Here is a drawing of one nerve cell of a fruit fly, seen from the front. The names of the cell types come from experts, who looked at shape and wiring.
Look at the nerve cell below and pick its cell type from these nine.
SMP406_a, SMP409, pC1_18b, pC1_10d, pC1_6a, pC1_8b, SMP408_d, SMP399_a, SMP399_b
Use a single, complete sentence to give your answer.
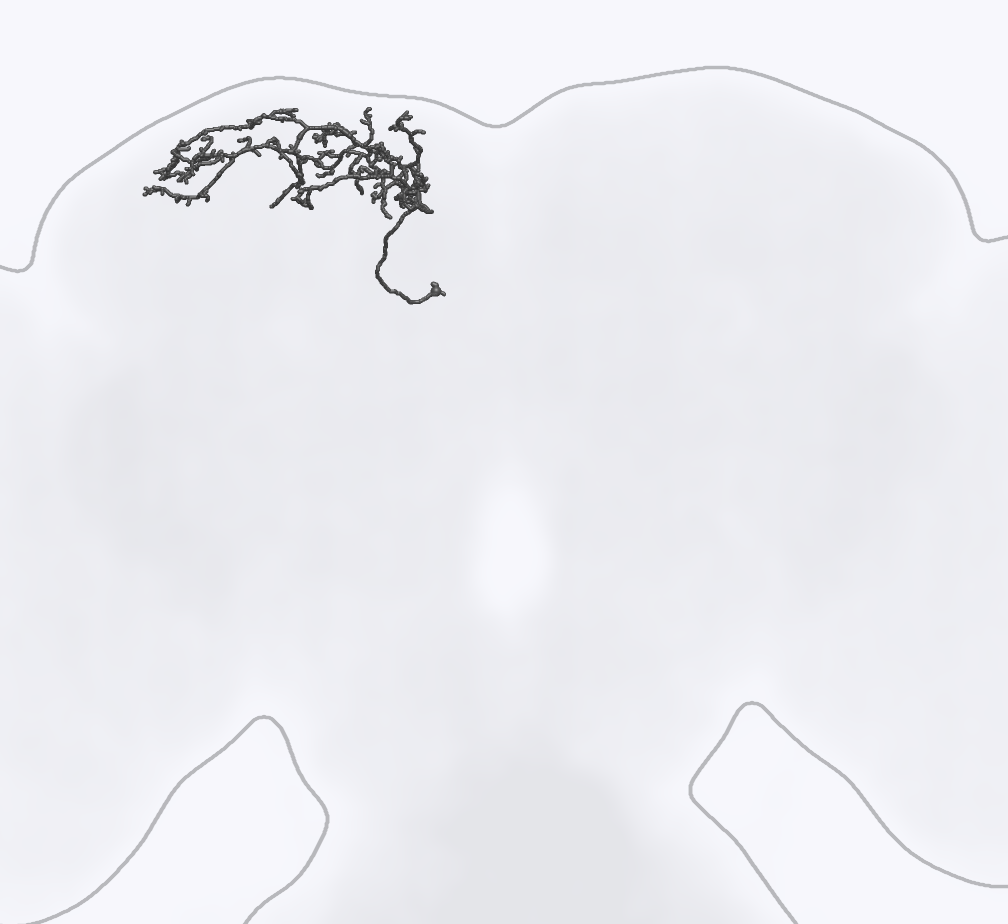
The cell type for the nerve cell is SMP399_b.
